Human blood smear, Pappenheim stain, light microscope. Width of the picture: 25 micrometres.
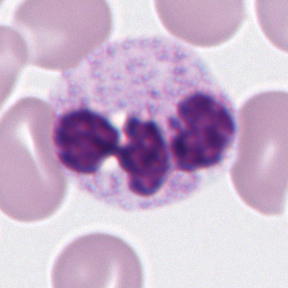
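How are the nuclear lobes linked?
By thin, narrow strands, and the lobes lie side by side in a horizontal row across the cell.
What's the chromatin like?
Dark purple and coarsely clumped.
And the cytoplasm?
Abundant, and pale pinkish-lilac.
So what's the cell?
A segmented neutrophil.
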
